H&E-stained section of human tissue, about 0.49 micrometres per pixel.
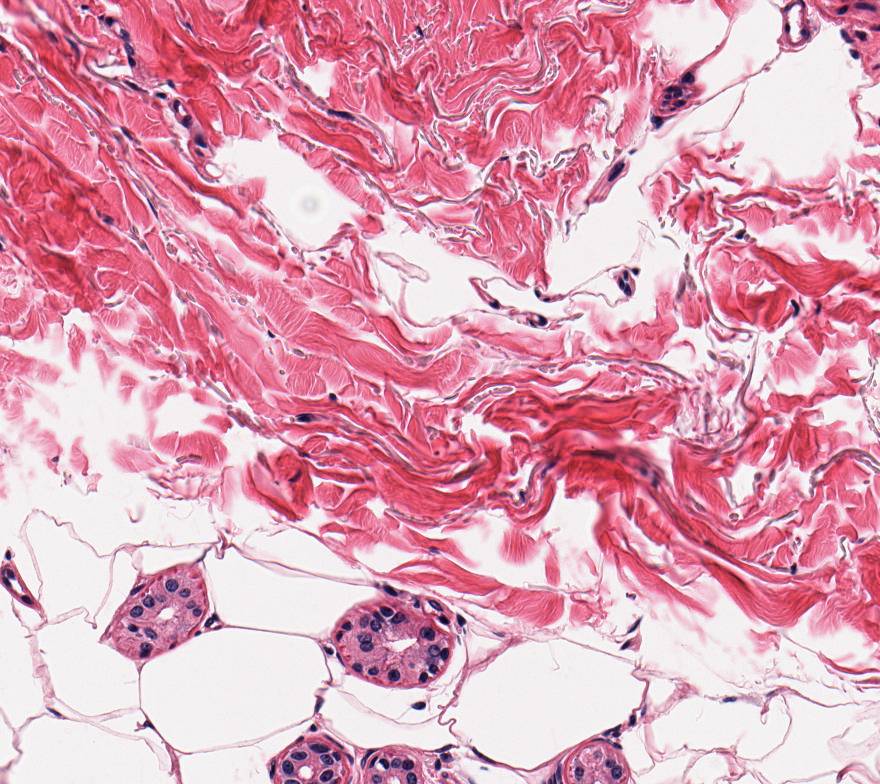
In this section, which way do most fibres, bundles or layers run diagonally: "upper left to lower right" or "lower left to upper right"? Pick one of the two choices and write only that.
Upper left to lower right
